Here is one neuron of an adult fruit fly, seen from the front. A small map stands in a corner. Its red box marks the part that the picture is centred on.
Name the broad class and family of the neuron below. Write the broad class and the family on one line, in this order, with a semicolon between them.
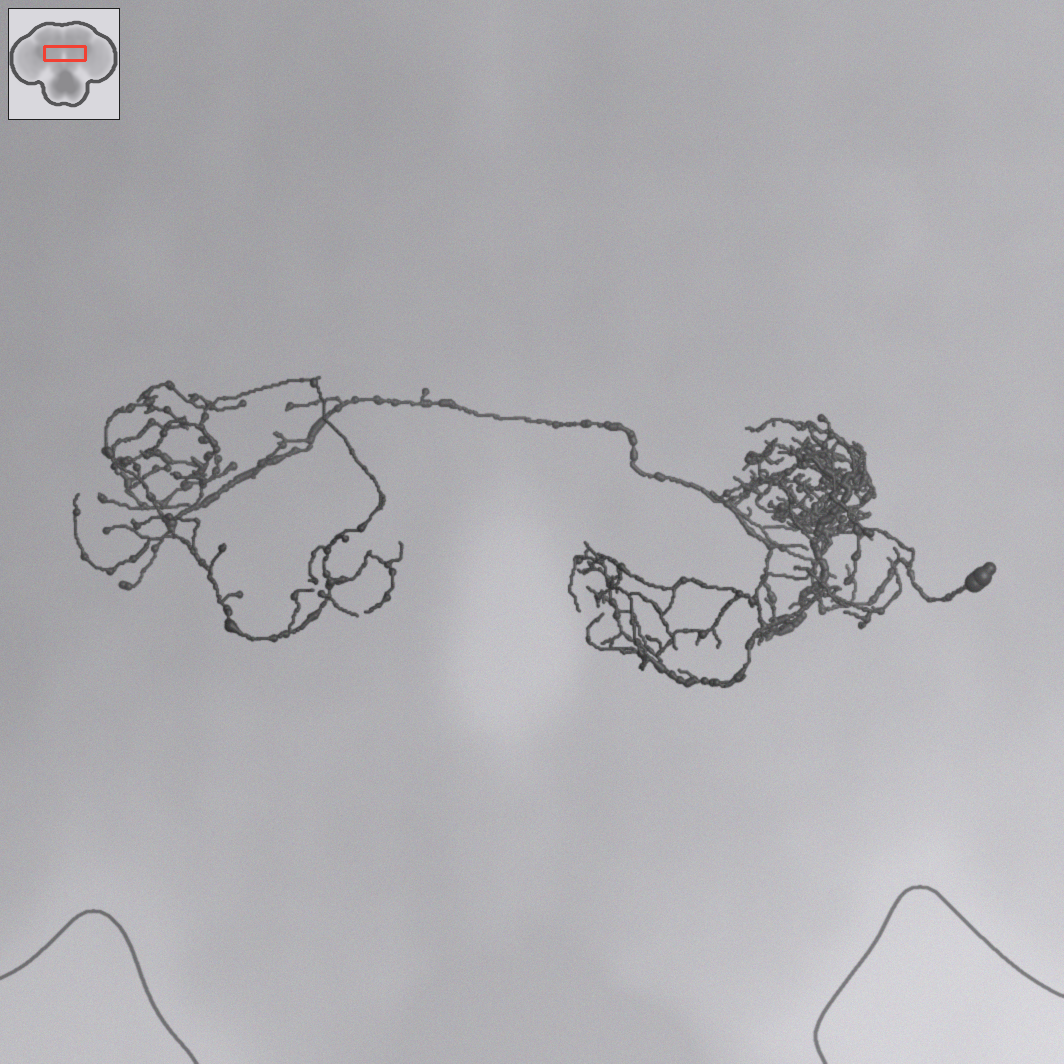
central-brain intrinsic neuron; hemilineage ALl1_dorsal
